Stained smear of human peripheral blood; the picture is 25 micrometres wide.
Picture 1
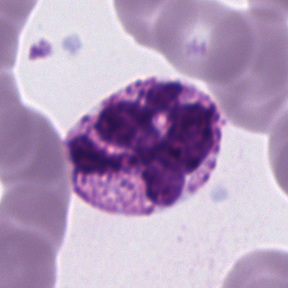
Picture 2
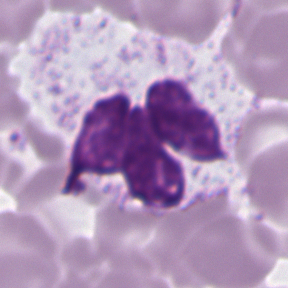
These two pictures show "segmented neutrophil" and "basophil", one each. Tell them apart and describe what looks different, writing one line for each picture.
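In picture 1 we see a basophil: The nucleus is irregular and divided into several lobes that fill most of the cell.
In picture 2 we see a segmented neutrophil: The cytoplasm is abundant and very pale, nearly colourless.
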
